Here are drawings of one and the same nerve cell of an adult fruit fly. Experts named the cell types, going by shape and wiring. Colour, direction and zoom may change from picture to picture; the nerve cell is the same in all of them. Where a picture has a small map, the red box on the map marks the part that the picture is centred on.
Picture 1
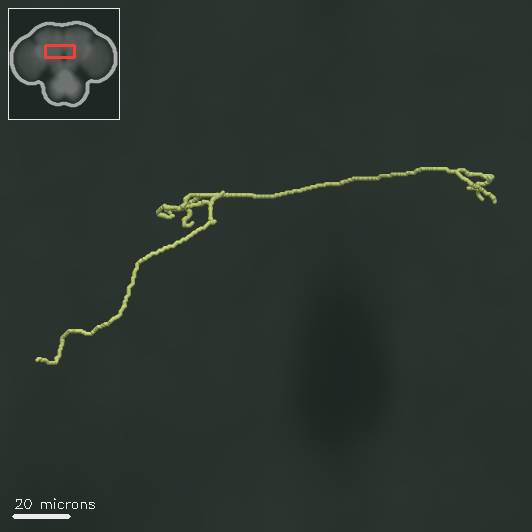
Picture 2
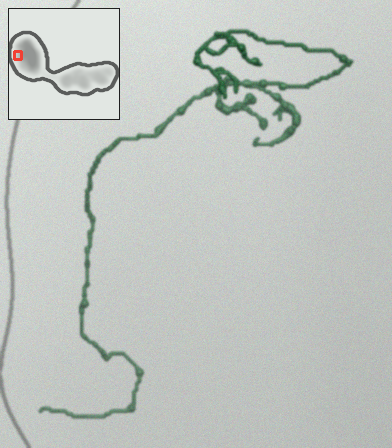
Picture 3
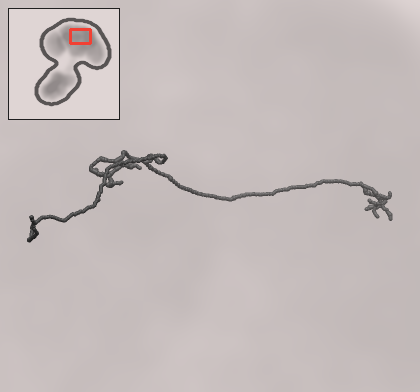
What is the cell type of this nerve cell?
ORN_DL5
